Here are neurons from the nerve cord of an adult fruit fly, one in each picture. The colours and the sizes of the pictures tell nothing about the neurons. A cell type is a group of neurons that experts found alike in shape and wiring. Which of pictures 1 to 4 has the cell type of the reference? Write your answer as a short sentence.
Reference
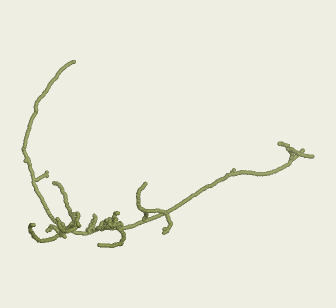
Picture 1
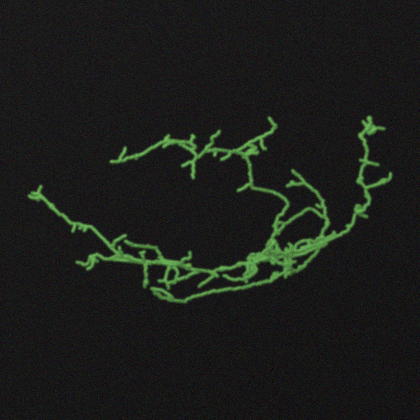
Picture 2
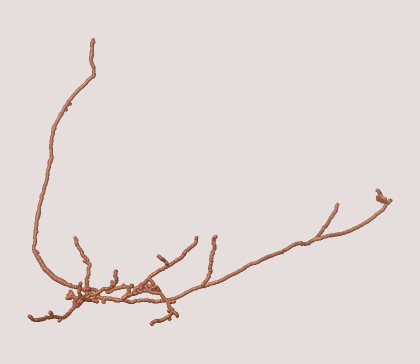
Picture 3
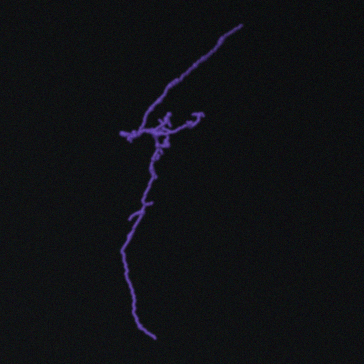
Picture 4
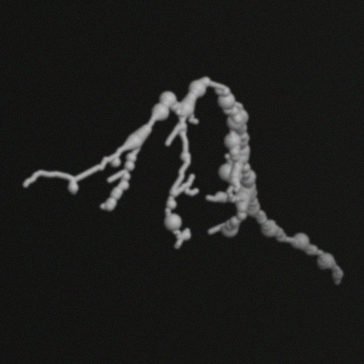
The neuron in picture 2 is of the same cell type.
